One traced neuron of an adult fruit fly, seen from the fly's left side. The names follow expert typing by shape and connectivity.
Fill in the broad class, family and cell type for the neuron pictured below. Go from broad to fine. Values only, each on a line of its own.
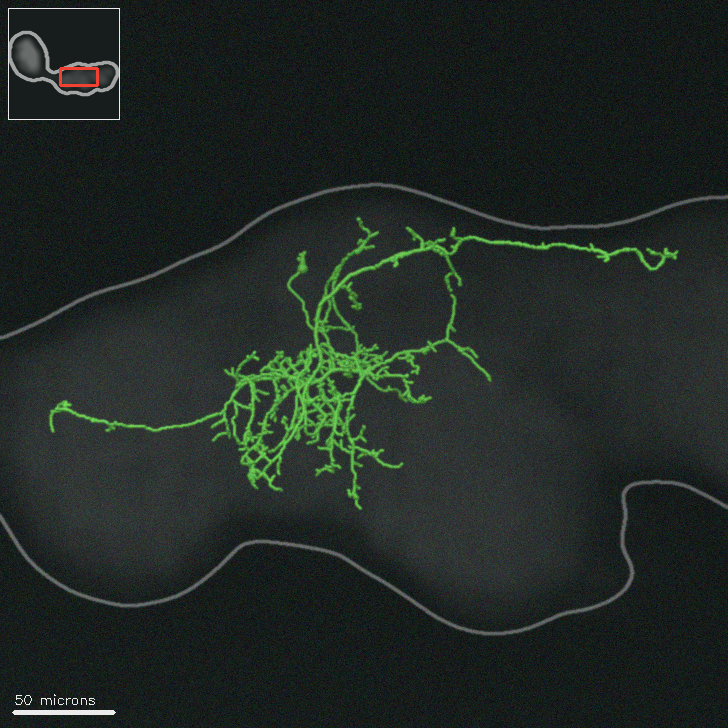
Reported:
nerve-cord intrinsic neuron
hemilineage 17A
IN17A035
